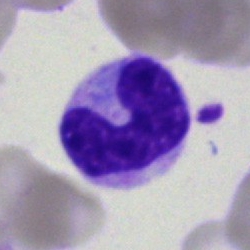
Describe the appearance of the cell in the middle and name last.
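Note the nucleus, deeply indented into a thick, curved C shape whose hollow opens toward the upper left. Its chromatin is dark purple and coarsely clumped, and the cytoplasm is pale lilac-pink. The cell is a band neutrophil.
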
